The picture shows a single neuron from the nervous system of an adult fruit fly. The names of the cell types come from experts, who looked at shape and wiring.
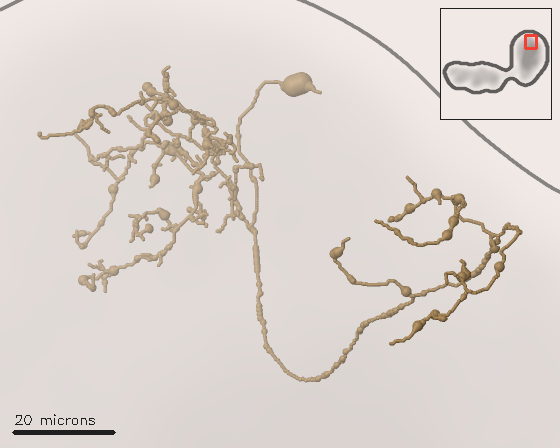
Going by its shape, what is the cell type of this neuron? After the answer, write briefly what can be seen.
It is of cell type LHAD1b4. Its broad class is central-brain intrinsic neuron. The cell body can be seen at the top of the picture. By the scale bar it is about 95 microns wide in this view. The picture shows dozens of branch ends.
